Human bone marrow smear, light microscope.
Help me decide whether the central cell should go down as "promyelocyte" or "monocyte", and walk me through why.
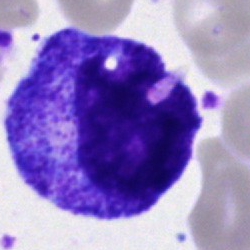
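It is a promyelocyte. Many purple granules are scattered through its cytoplasm, on a paler lilac background.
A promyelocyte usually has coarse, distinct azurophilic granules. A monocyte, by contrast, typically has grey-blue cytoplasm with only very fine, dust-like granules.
The lilac, granule-filled cytoplasm here is not the grey-blue of a monocyte. The nucleus is large and lies toward the right side of the cell. One small clear white vacuole sits near the top of the nucleus, and a small pink oblong body overlies its upper right part.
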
